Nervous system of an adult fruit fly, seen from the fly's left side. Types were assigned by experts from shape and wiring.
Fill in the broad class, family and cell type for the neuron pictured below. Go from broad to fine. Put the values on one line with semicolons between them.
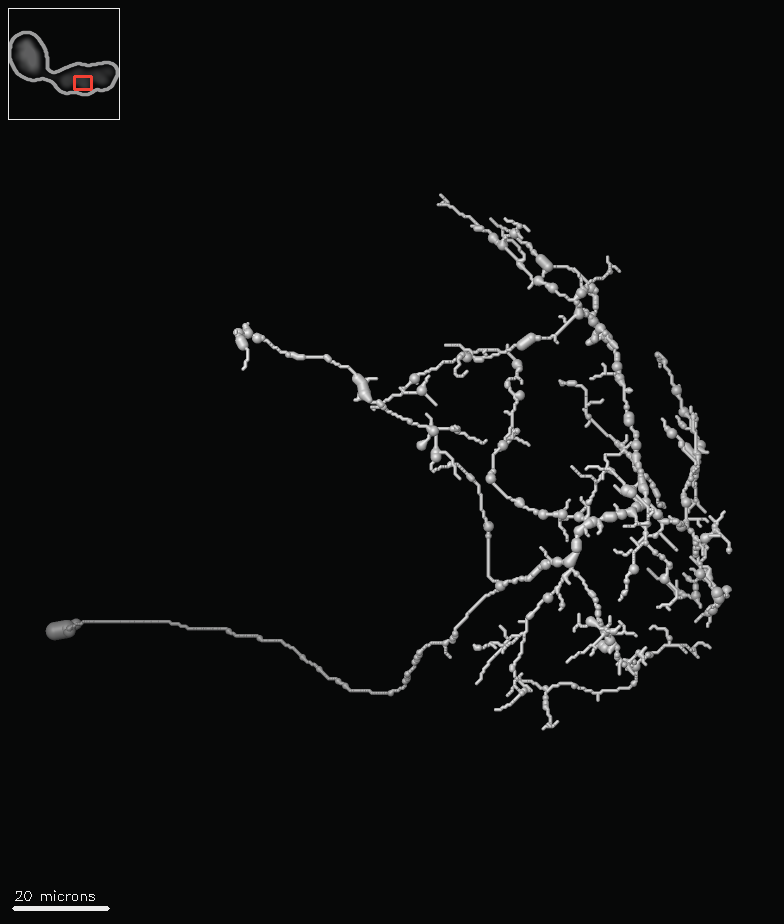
nerve-cord intrinsic neuron; hemilineage 13B; IN13B067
